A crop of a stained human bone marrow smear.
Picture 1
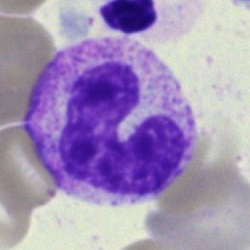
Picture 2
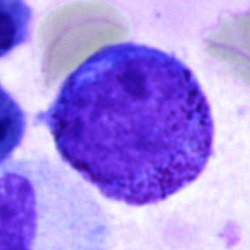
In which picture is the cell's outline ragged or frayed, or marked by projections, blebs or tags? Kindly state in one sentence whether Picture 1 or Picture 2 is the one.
Picture 2 shows a cell with a rough edge.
